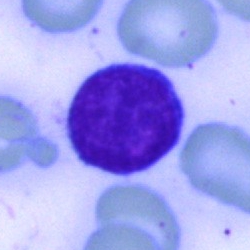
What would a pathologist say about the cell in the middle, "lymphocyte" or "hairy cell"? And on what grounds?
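This is a lymphocyte. What decides it is that little or no cytoplasm is visible around the nucleus.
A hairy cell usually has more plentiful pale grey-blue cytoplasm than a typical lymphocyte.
The outline is round, and the chromatin is dense and deeply stained purple, with no distinct nucleolus visible.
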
